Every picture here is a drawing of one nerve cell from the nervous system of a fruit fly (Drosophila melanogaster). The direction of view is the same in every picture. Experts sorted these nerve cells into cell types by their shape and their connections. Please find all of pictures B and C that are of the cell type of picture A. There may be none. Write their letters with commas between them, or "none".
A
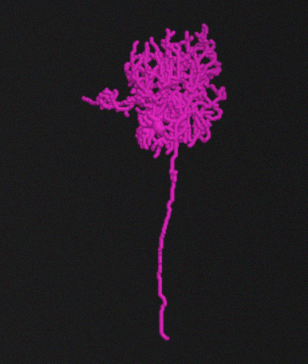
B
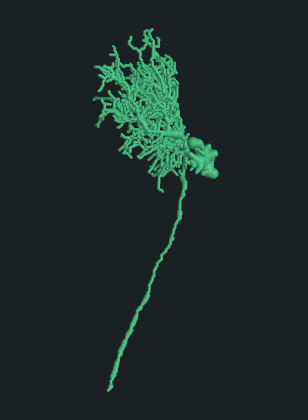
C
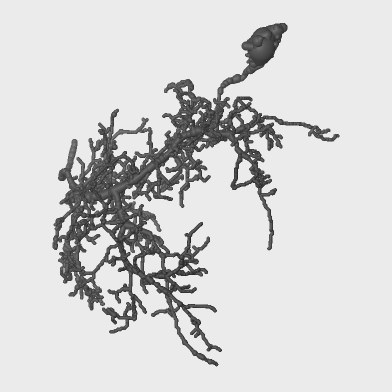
B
